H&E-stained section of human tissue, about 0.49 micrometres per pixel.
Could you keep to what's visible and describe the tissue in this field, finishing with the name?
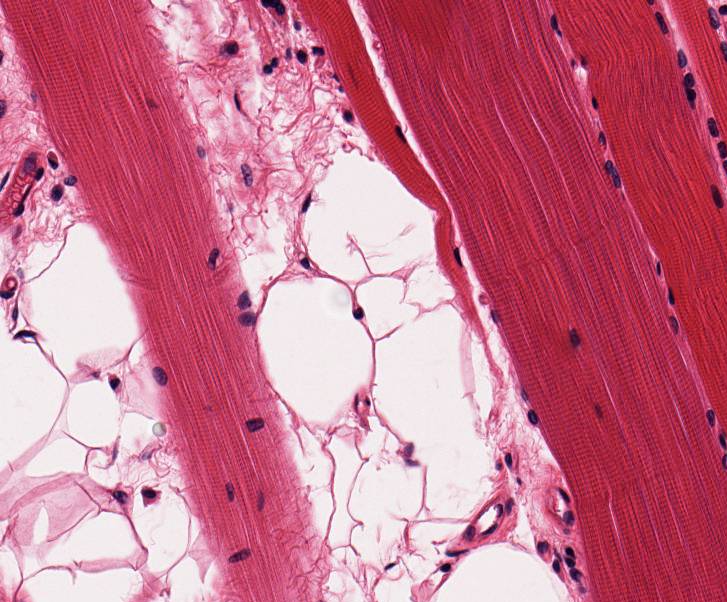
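Fine transverse cross-striations run along the length of the muscle fibres. Their nuclei are elongated and dark, lying at the fibre edges. The few adipocyte nuclei are small and pressed flat against the cell rims. In the upper centre, loose connective tissue with wavy, pale pink fibres lies between the muscle bands. The tissue is skeletal muscle.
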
